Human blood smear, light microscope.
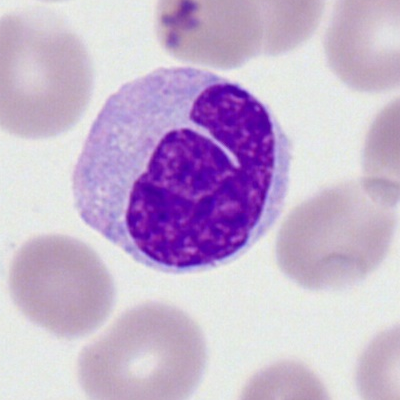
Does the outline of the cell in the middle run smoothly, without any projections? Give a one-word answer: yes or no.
Yes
